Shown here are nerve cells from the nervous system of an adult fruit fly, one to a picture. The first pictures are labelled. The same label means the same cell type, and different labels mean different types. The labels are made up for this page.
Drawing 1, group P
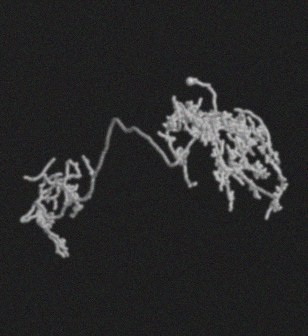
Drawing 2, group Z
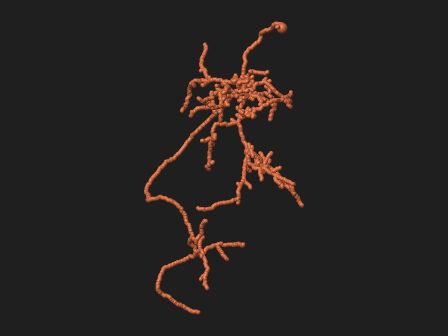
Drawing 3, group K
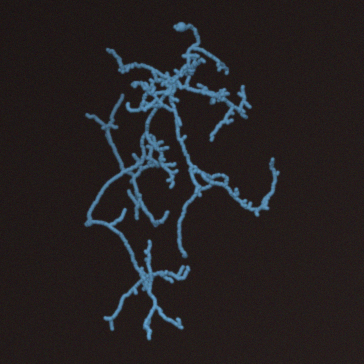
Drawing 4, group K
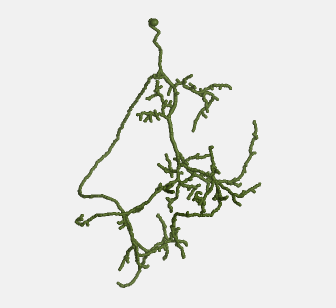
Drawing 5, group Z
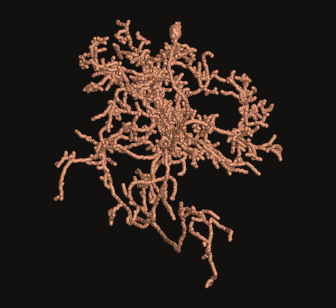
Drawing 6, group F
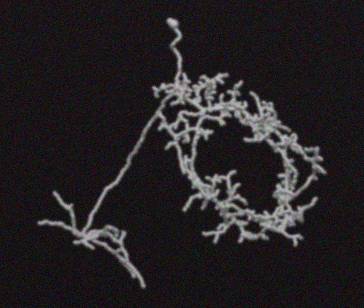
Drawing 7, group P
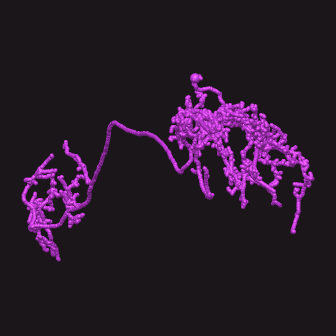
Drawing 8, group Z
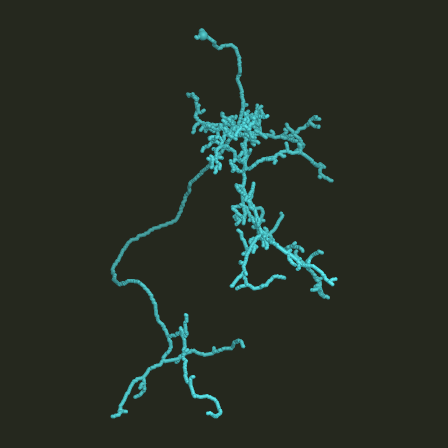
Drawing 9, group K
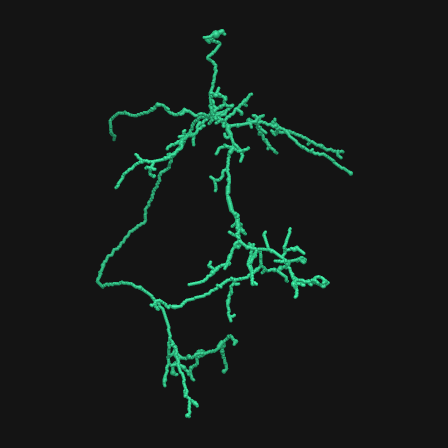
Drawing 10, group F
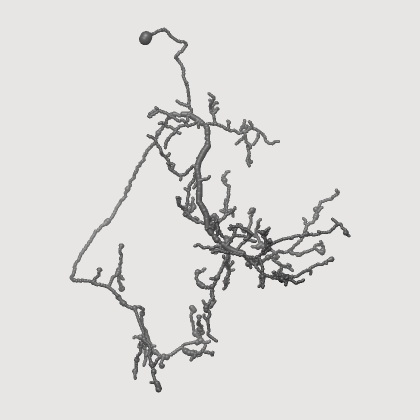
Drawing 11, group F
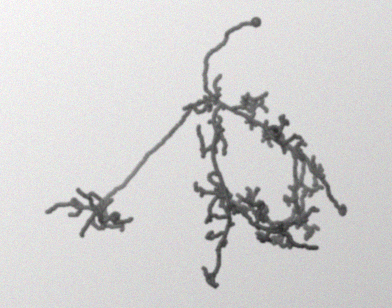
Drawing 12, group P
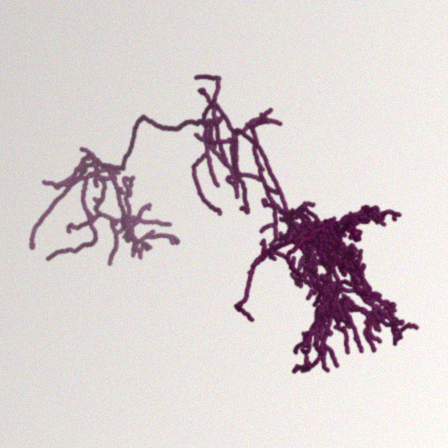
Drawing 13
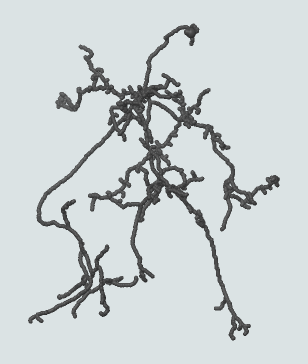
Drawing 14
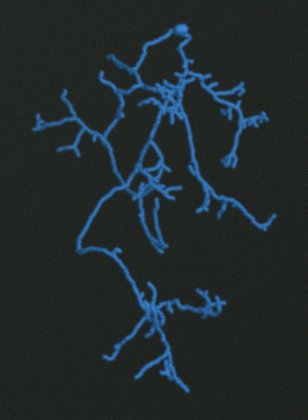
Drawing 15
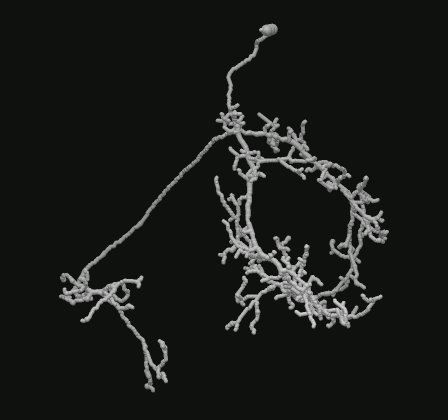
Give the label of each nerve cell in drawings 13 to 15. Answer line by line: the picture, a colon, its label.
13: group Z
14: group K
15: group F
